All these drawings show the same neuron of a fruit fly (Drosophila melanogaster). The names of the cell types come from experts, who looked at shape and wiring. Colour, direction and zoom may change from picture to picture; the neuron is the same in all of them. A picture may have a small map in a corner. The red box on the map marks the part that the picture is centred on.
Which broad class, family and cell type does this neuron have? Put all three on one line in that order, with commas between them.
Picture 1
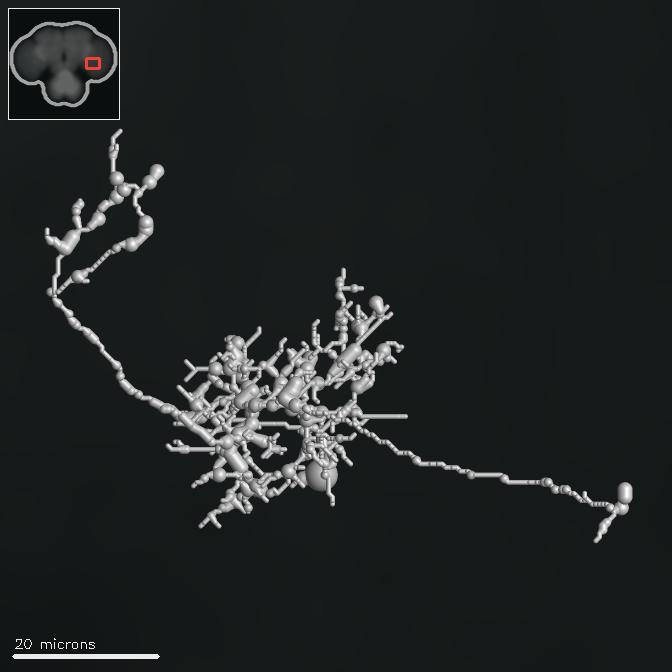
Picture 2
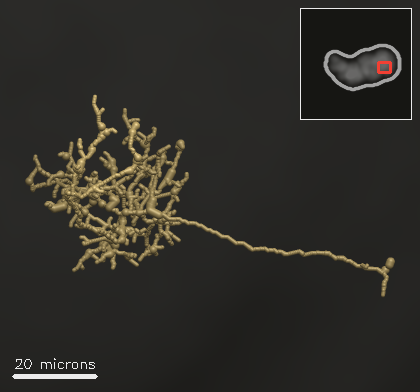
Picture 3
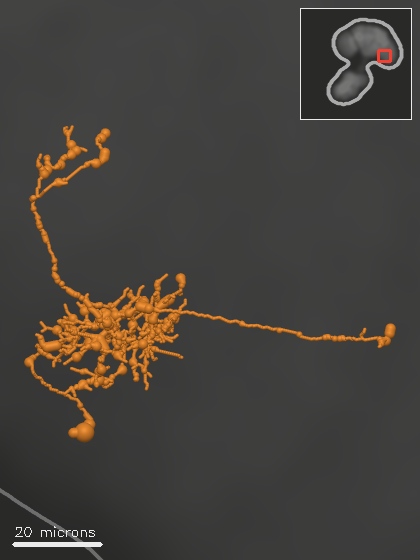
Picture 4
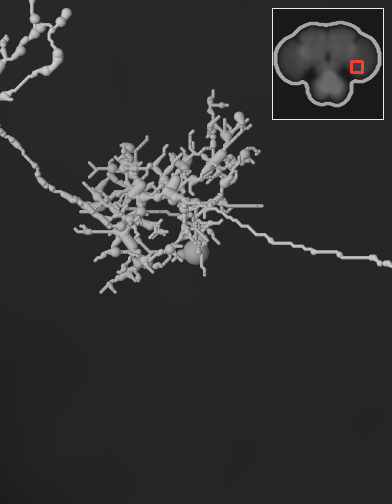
optic-lobe intrinsic neuron, Y, Y11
